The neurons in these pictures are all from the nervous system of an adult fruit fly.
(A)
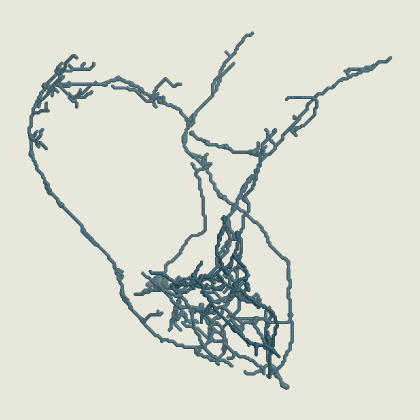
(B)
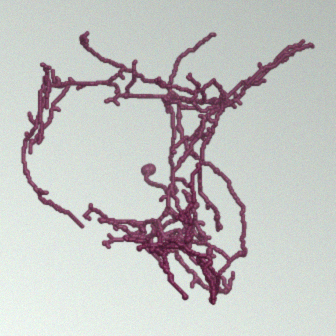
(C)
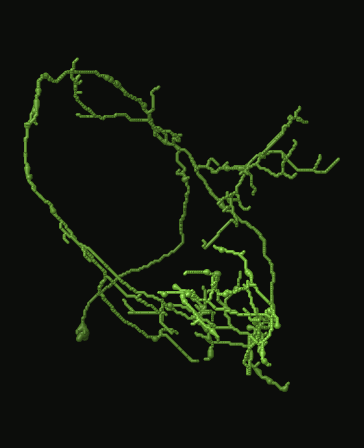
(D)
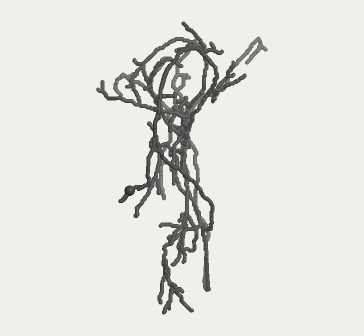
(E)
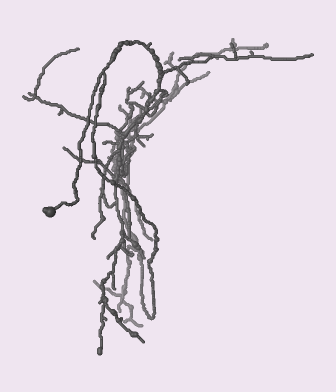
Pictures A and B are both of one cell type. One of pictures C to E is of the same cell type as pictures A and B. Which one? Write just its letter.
C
